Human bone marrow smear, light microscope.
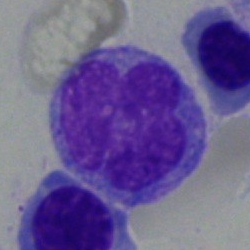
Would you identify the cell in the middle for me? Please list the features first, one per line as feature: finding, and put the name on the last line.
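Shape: a roughly round outline
Nucleus: fills most of the cell
Vacuoles: none visible in the cytoplasm
Neighbour: a smaller cell with a dark nucleus, touching the lower left edge
So, the name: monocyte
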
